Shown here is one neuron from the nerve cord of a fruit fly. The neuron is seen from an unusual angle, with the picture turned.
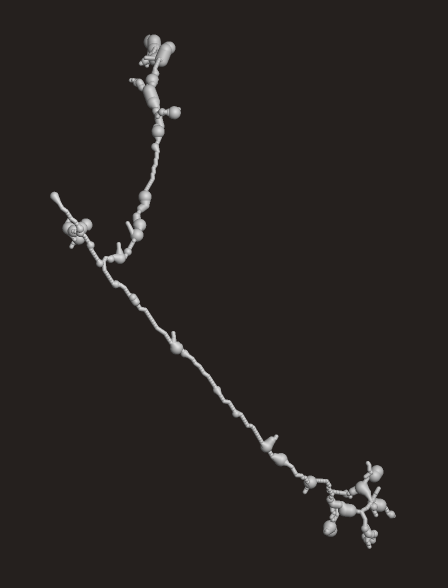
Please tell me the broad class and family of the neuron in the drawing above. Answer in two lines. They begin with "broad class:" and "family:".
broad class: sensory neuron entering the nerve cord
family: class mechanosensory proprioceptive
